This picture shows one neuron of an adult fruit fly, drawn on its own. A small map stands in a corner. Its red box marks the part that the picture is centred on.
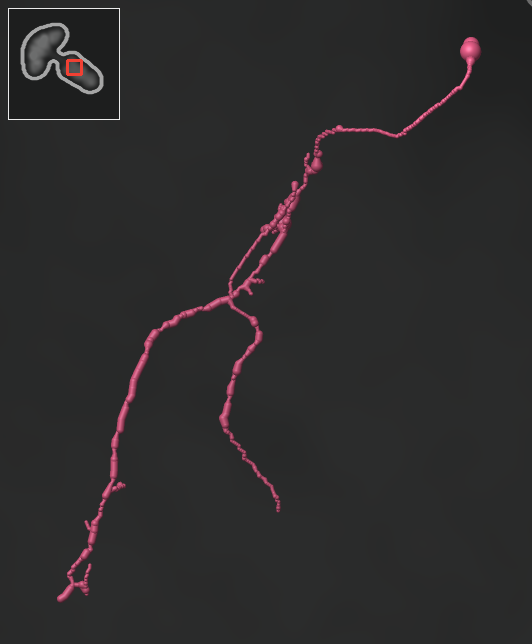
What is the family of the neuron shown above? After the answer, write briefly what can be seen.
Its family is hemilineage 03B. Its broad class is nerve-cord intrinsic neuron. It lies in the nerve cord. Its cell body lies at the upper right of the picture.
